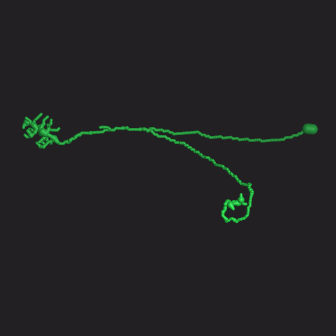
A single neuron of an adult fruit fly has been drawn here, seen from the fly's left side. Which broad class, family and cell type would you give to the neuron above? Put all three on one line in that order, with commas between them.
optic-lobe intrinsic neuron, T, T3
